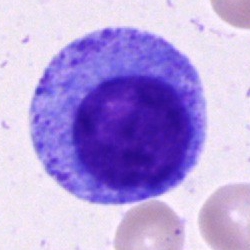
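Promyelocyte, the cell in the middle of a stained human bone marrow smear. Its outline is round and smooth, and its nucleus sits off-centre toward the lower right of the cell. In the cytoplasm, purple granules lie scattered, and no vacuoles are seen there.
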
